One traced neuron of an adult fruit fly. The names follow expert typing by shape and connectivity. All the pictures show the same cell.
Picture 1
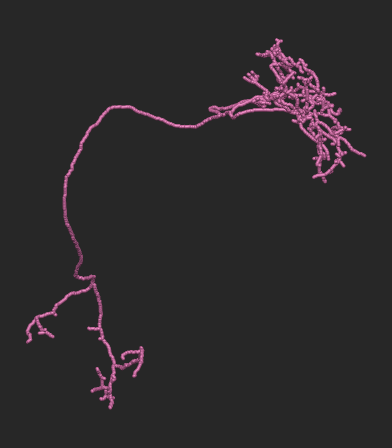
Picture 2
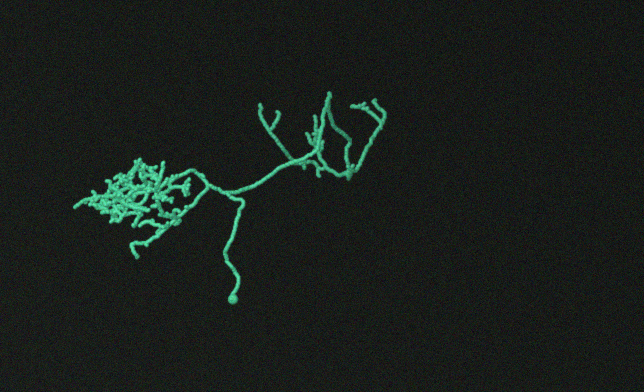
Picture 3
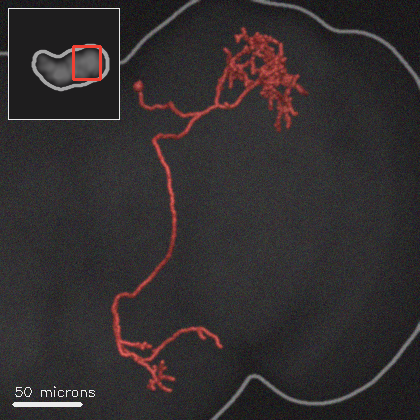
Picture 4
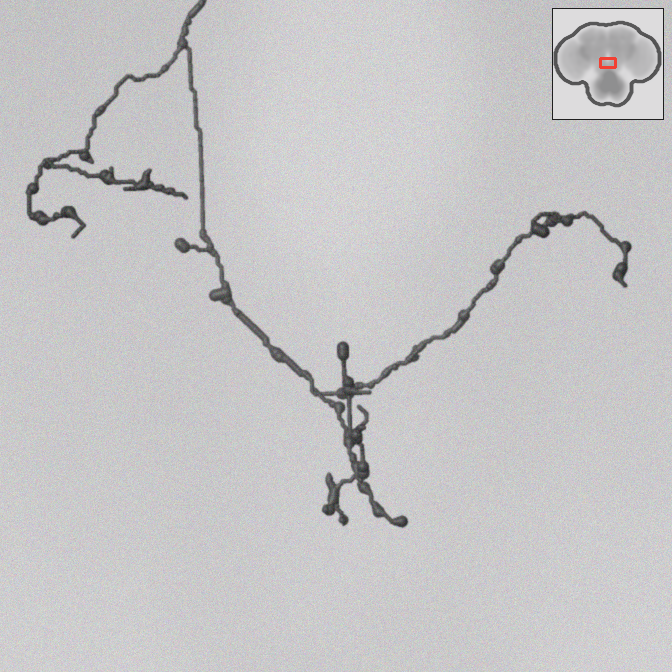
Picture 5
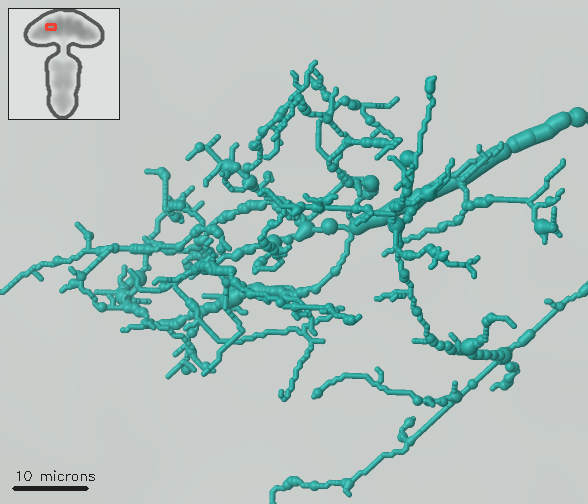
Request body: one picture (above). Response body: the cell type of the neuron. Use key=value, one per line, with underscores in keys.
cell_type=LHPV11a1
